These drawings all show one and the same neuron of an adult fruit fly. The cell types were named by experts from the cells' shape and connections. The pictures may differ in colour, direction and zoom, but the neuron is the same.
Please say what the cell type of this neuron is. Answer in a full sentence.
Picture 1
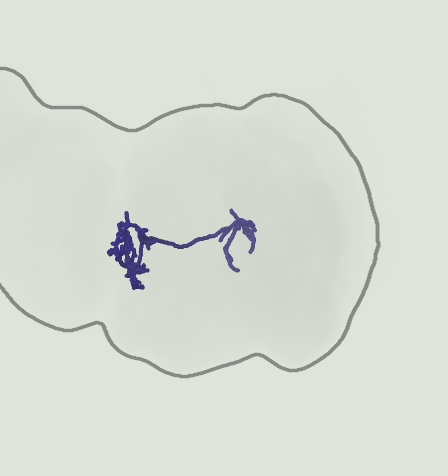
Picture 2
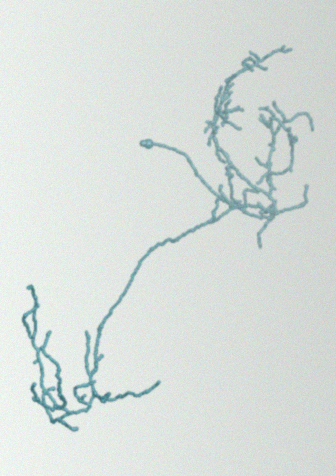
The cell type is CB1983.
